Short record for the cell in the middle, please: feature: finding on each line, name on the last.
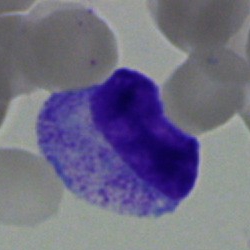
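Outline: irregular, I'd say, rather than round
Nucleus: off-centre, sitting toward the upper right
Chromatin: dense, staining dark purple
Cytoplasm: roughly half the cell, on the lower-left side
Name: metamyelocyte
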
